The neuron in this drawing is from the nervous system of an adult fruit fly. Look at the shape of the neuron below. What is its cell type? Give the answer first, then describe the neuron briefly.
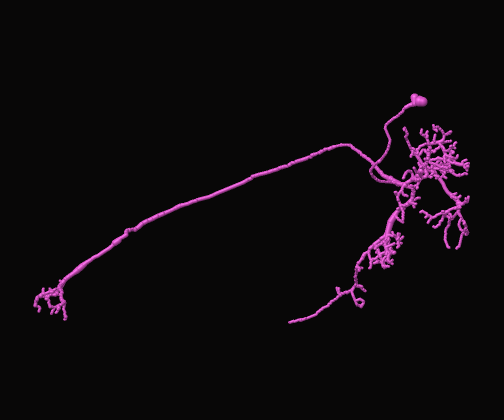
It is of cell type CB2664. This is a central-brain intrinsic neuron. The cell body is at the upper right of the picture. The picture shows dozens of branch ends.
